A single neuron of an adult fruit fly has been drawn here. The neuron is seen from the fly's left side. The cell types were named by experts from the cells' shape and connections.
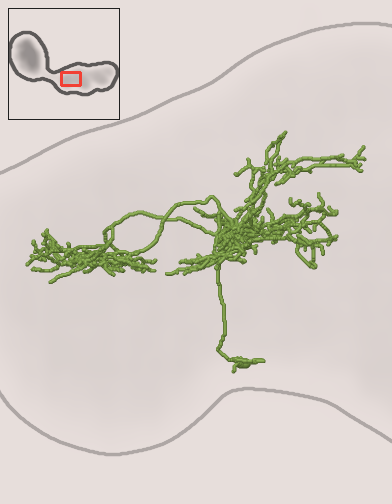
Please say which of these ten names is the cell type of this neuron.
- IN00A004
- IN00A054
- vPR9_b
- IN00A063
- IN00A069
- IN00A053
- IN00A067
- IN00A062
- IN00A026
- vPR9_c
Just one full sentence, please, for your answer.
This neuron counts as a member of the cell type vPR9_b.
